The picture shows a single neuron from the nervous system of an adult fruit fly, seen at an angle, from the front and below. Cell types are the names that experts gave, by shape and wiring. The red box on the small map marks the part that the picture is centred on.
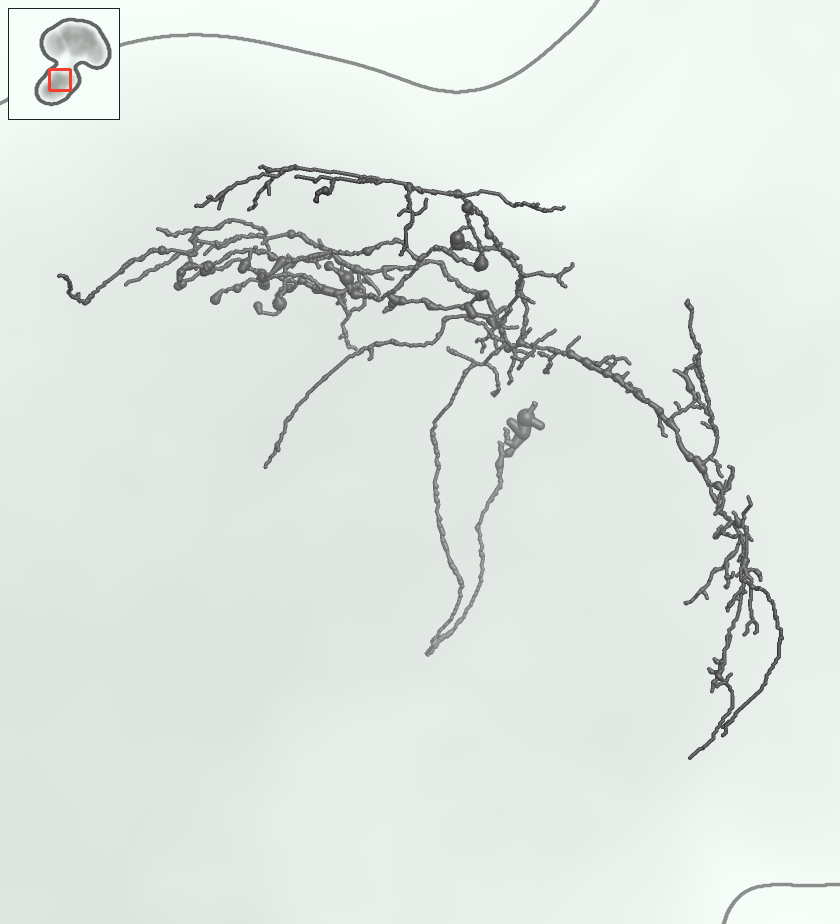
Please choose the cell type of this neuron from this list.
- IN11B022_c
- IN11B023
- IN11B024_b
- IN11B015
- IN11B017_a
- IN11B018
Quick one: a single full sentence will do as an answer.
By type, the neuron is IN11B015.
